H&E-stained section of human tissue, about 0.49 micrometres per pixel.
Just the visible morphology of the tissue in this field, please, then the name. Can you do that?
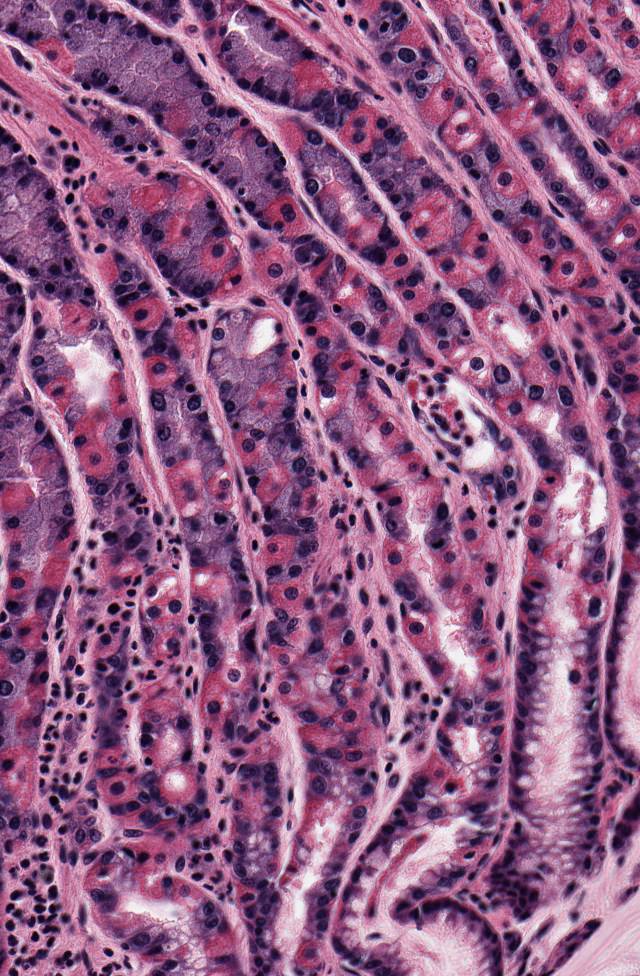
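Glands, tightly packed and elongated, fill the field, roughly parallel, with only thin strands of stroma between them. Chief cells, with purple-blue granular cytoplasm and basal nuclei, are most plentiful toward the left and upper left. At lower right a gland is lined by tall columnar cells with pale pink apical cytoplasm and dark basal nuclei. That's stomach.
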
